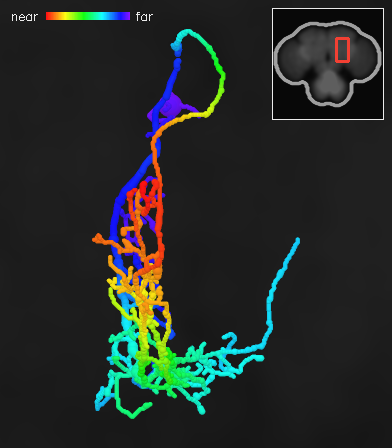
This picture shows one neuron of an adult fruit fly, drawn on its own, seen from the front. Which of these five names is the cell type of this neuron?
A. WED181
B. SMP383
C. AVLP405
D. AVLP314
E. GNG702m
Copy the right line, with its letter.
A. WED181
